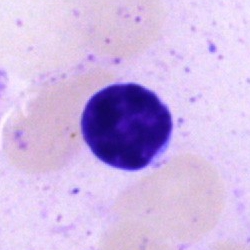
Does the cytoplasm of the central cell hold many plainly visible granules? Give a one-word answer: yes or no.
No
